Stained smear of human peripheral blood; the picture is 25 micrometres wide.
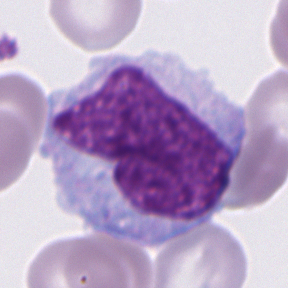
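Monocyte, the central cell in a stained smear of human peripheral blood under the light microscope. The cell measures about 17 micrometres across; its nucleus, about 16 by 13 micrometres, is irregular and folded, with a notch cutting into the lower-left side. The chromatin is finely strand-like and lacy rather than coarsely clumped. The cytoplasm is pale greyish blue and widest below and to the left of the nucleus; on the right the nucleus nearly reaches the cell edge.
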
